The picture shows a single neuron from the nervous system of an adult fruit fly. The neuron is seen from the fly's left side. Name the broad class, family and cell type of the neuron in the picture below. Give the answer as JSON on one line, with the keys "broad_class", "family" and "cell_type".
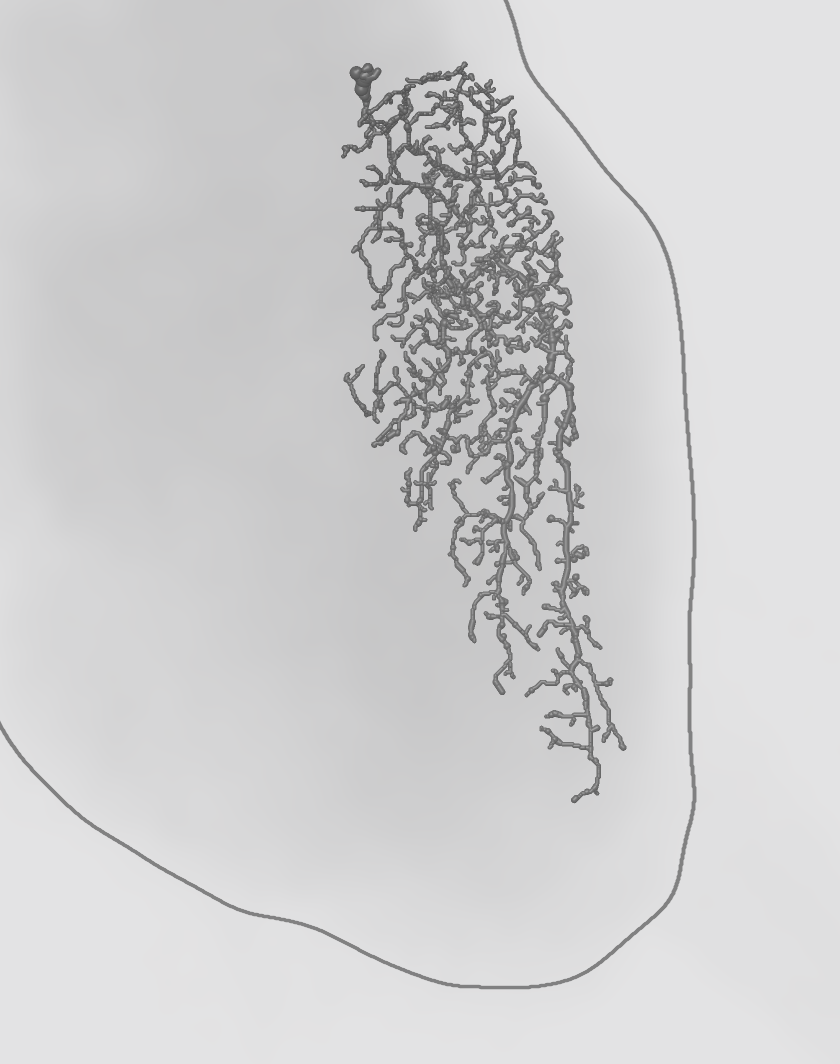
{"broad_class": "optic-lobe intrinsic neuron", "family": "Dm", "cell_type": "Dm19"}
